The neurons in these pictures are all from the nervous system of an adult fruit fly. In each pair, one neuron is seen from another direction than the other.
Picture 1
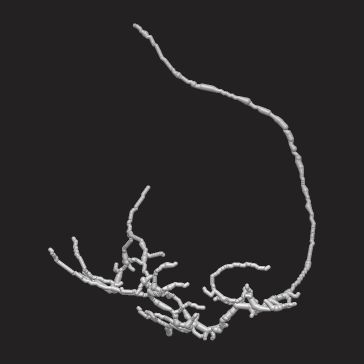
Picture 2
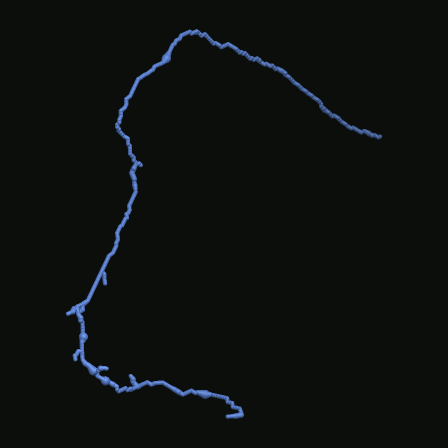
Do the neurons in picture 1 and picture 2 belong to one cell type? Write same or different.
different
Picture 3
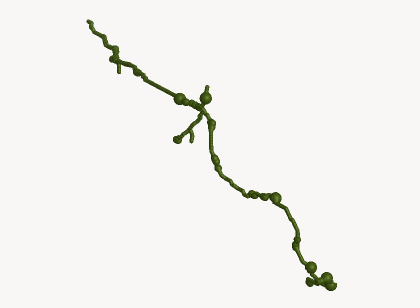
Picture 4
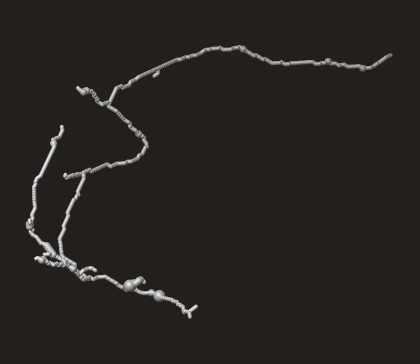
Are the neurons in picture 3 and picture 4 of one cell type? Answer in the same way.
same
